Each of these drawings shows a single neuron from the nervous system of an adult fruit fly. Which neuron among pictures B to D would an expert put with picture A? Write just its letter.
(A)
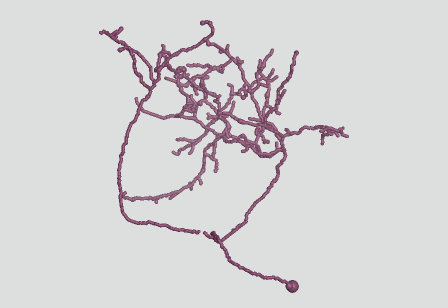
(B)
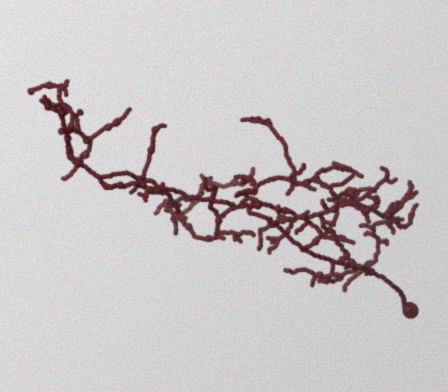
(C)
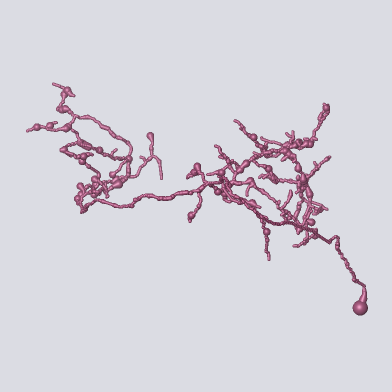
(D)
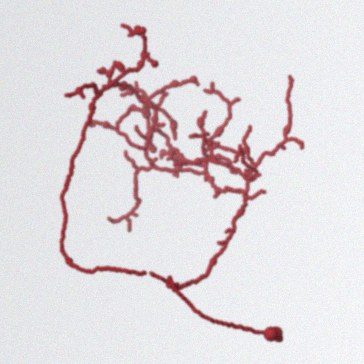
D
